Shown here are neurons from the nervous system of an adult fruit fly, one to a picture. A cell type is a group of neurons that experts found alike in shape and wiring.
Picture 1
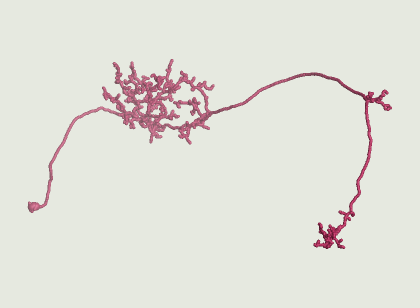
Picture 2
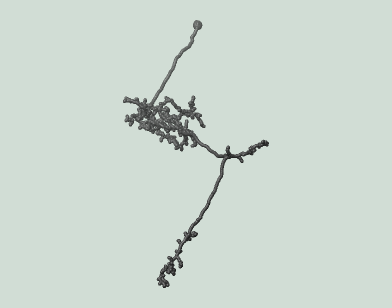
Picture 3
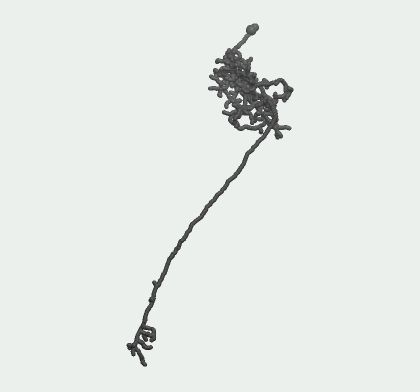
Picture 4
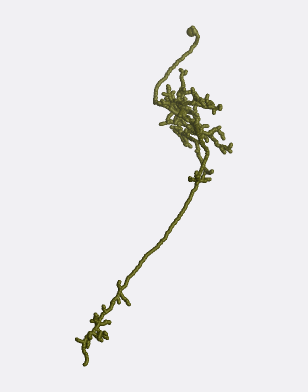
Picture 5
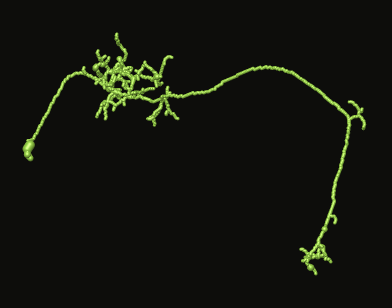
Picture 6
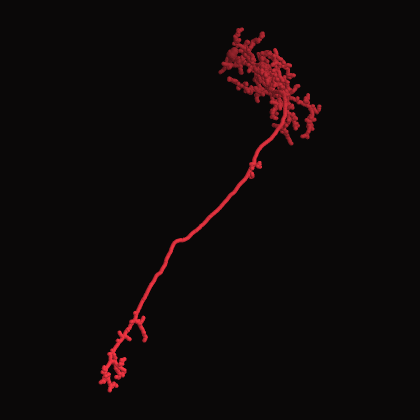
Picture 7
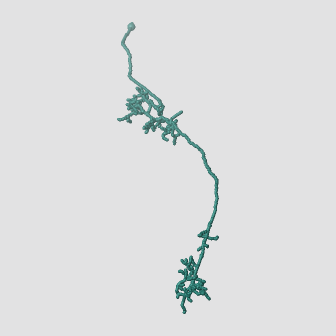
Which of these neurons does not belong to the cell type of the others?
Picture 7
